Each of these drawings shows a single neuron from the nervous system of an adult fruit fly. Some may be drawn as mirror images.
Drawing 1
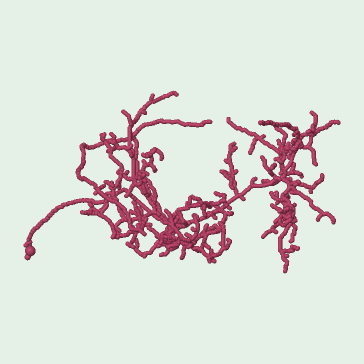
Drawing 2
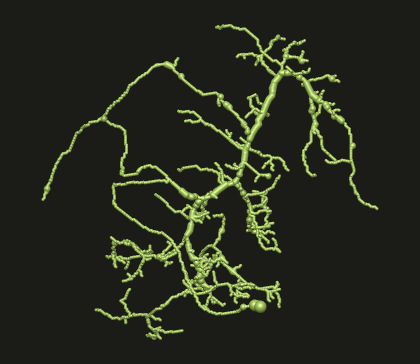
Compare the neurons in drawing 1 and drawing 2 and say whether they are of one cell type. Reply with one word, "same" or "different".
same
